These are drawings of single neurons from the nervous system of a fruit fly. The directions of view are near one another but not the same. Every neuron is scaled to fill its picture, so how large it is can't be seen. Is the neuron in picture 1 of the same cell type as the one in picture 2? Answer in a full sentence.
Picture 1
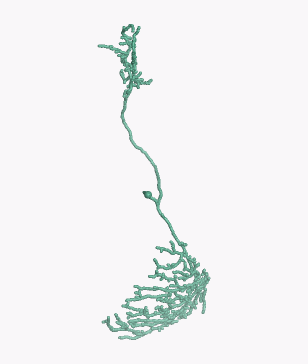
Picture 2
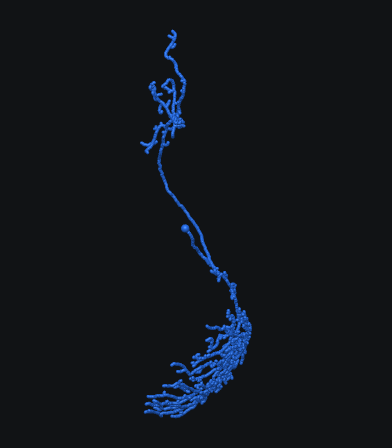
They are of the same cell type.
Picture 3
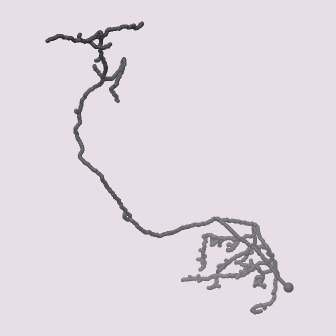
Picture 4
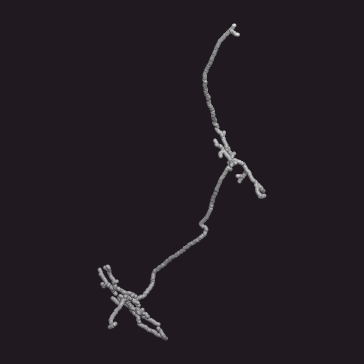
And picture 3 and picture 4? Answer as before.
They are of different cell types.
